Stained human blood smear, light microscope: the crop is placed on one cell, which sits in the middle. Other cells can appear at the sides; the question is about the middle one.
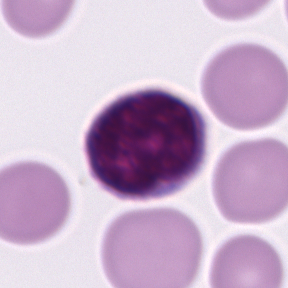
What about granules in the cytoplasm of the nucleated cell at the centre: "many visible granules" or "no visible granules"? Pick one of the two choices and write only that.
No visible granules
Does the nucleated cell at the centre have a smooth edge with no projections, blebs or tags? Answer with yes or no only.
Yes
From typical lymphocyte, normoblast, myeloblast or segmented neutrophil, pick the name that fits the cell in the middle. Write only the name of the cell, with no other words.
typical lymphocyte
